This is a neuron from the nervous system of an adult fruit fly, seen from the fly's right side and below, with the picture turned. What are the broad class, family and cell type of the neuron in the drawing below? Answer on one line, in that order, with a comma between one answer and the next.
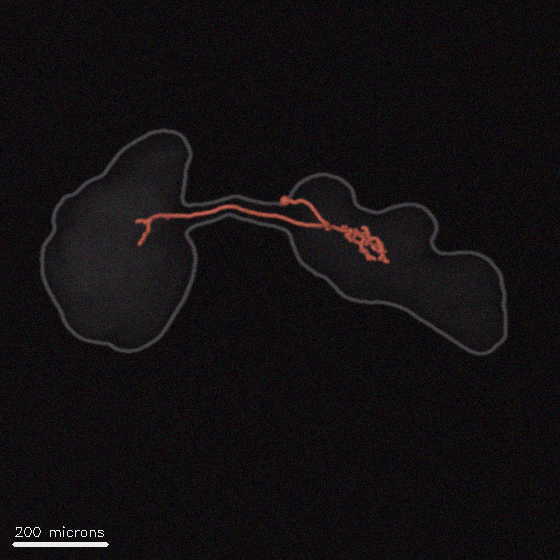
ascending neuron, hemilineage 08B, AN08B107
